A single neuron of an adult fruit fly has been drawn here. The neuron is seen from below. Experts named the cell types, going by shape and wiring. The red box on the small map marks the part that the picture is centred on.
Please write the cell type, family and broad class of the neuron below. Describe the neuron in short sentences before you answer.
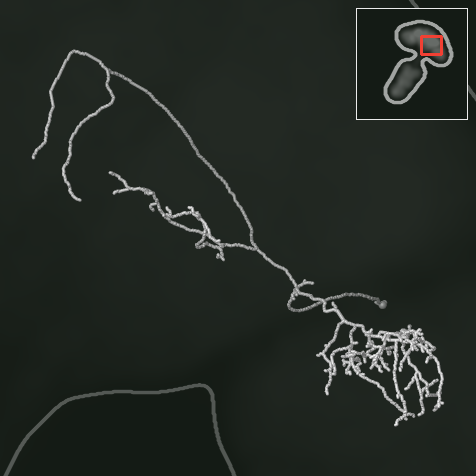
It is in the brain and does not reach the nerve cord. The picture shows dozens of branch ends. Its cell type is LC36. The family is hemilineage VPNp&v1_posterior. This is a visual projection neuron.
